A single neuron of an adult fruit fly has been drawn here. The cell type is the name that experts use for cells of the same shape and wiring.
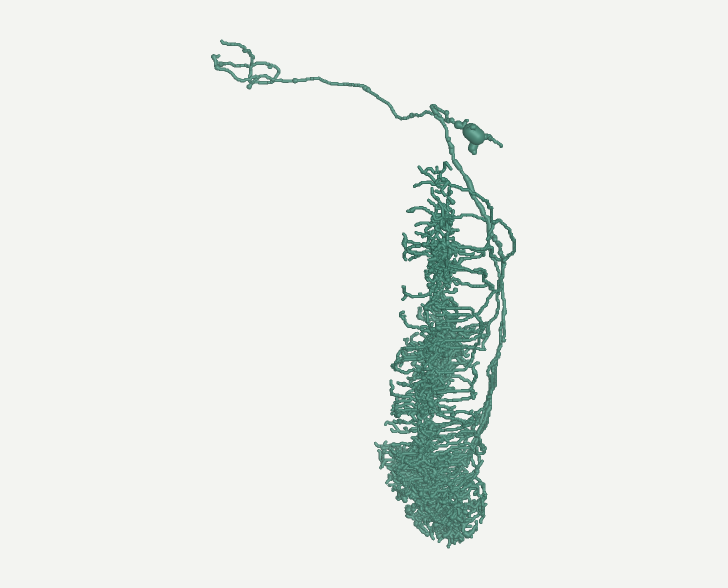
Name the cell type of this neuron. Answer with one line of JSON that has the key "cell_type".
{"cell_type": "LPT23"}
